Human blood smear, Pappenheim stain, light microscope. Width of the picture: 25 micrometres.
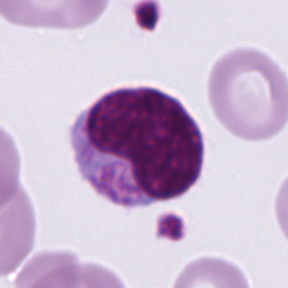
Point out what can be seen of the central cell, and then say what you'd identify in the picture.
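A kidney-shaped nucleus, its indentation turned toward the lower left, sits within a round cell outline. No nucleoli are visible within that nucleus. Fine pinkish-purple granules are present in the cytoplasm. The cell is a large granular lymphocyte.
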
